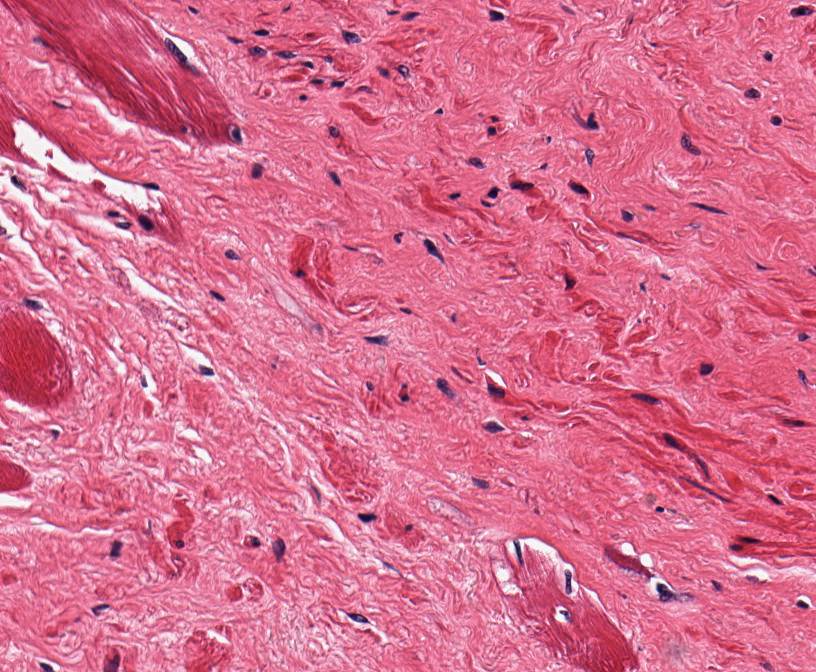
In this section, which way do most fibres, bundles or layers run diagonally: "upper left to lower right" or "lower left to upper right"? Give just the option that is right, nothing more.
Upper left to lower right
